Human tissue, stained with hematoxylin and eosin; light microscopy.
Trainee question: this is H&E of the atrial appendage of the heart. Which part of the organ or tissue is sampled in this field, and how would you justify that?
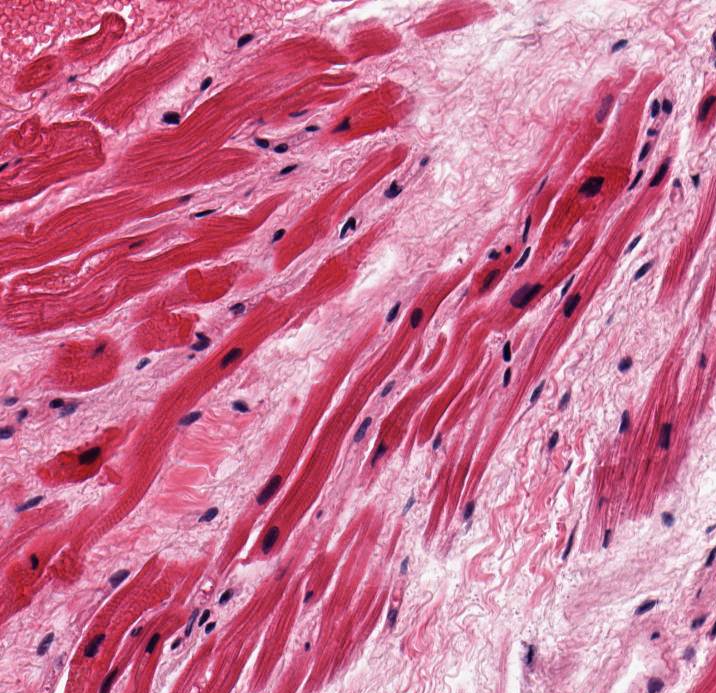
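Here the tissue is myocardium. What decides it are bundles of muscle fibres with deep eosinophilic red cytoplasm and elongated dark purple nuclei lying centrally within them.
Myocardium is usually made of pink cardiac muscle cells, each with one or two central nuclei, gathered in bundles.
The bundles run diagonally from lower left toward upper right across the middle and right; in the upper left, fibres cut obliquely and across appear as short rounded profiles.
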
